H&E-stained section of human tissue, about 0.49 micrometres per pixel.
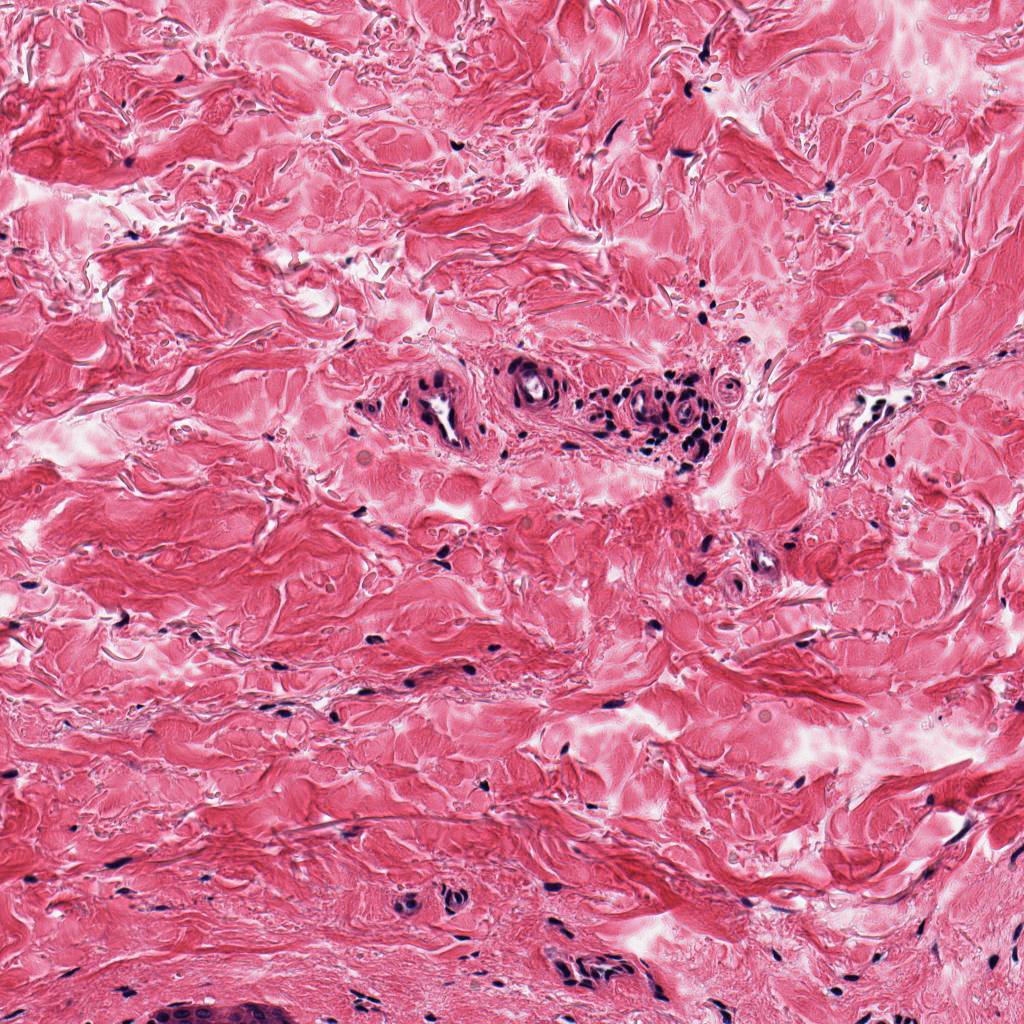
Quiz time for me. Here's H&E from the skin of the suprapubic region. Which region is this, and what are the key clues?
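This is dense connective tissue. Nearly the entire field is a solid mass of thick, deeply pink collagen bundles that interlace in haphazard directions rather than running in one parallel line.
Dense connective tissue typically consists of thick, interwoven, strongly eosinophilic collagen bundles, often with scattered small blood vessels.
A few small vessels with narrow lumens lie together near the centre. No fat cells appear anywhere, which sets the field apart from fat.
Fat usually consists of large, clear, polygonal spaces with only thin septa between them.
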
